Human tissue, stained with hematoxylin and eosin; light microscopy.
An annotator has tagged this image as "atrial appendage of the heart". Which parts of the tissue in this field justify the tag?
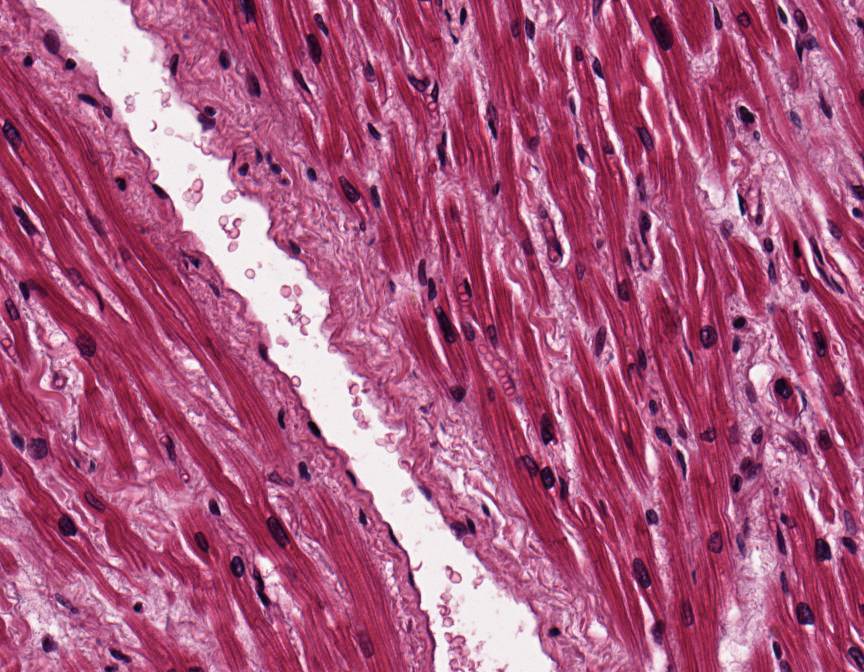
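So: atrial appendage of the heart. A cleft is lined by one layer of flattened cells with thin dark nuclei, which fits.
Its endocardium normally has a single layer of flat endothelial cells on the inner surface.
The muscle fibres have deeply eosinophilic cytoplasm with fine lengthwise fibrils, and each holds a single central oval nucleus, fitting too.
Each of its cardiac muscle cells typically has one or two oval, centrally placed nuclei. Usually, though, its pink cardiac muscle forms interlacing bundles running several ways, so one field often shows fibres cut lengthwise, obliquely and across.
Here the fibres run roughly parallel to the cleft, upper left to lower right, which does not match.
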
